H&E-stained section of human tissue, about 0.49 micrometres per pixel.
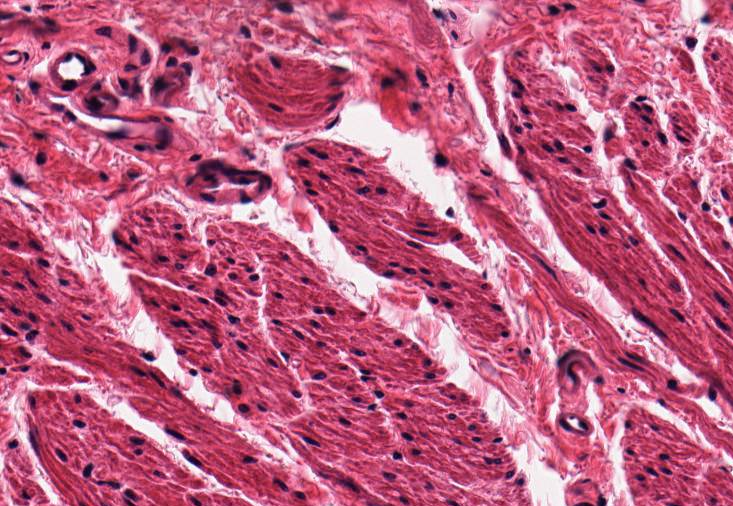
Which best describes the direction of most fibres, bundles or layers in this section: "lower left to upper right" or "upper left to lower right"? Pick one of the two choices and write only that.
Upper left to lower right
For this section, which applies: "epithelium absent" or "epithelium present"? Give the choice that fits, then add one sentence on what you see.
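Epithelium absent. No epithelium or glands are present anywhere in the field.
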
